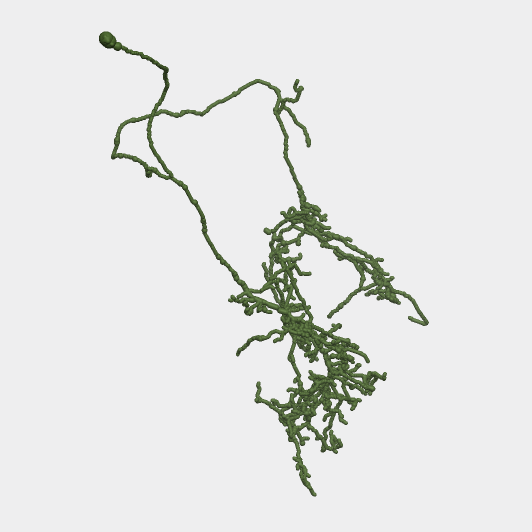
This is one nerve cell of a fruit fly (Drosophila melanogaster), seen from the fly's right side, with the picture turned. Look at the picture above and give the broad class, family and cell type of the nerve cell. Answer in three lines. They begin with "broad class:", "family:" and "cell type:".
broad class: nerve-cord intrinsic neuron
family: hemilineage 19B
cell type: IN19B111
